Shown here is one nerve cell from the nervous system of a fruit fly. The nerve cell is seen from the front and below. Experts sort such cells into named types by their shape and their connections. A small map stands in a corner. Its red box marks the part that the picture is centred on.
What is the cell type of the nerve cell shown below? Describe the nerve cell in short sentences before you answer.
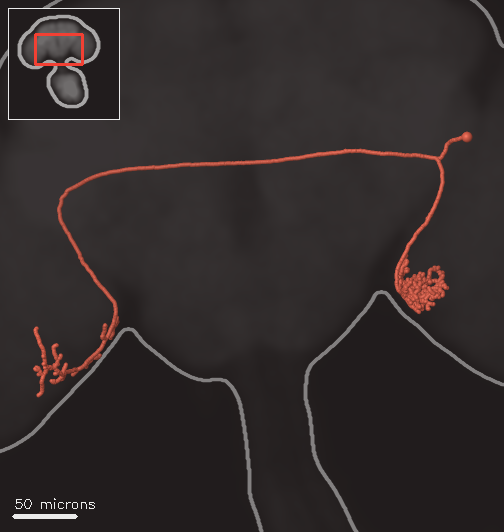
The cell body is at the upper right of the picture. By the scale bar it is about 350 microns wide in this view. It is an optic-lobe intrinsic neuron. The cell type is LC14b.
